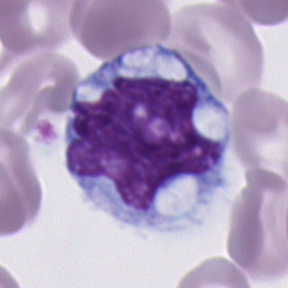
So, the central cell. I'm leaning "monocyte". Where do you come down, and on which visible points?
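Roughly round outline on this one, and the nucleus is irregular, with several lobe-like folds and indentations. The chromatin stains dark purple. The cytoplasm is pale greyish-blue, with several clear, rounded vacuoles around the nucleus. Along the lower edge the cell is frayed into fine hair-like wisps.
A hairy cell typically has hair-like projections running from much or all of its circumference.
Here the wisps are only along the lower edge, so that counts against hairy cell.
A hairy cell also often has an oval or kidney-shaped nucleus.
This nucleus, with its several lobe-like folds, is neither, which tells against hairy cell again. So yes, monocyte fits.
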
